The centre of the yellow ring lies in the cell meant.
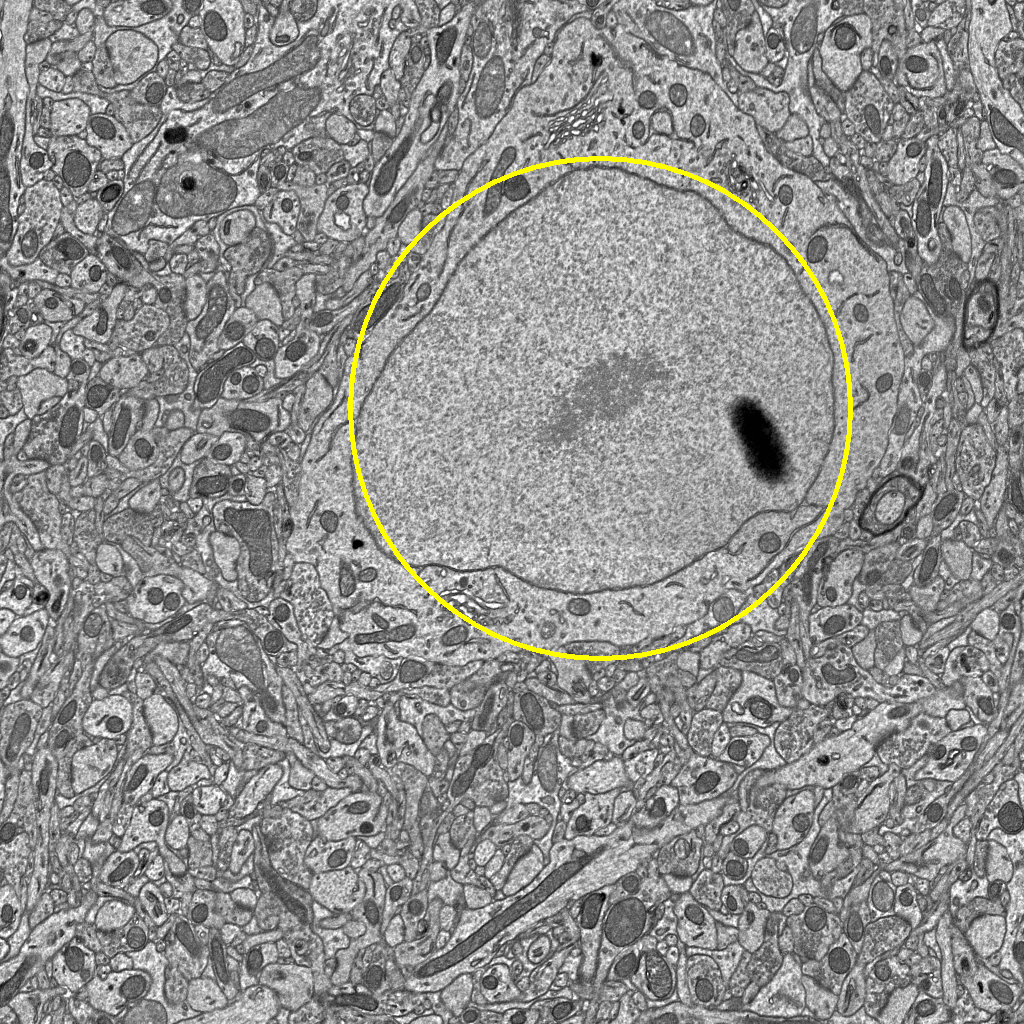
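Excitatory neuron, seen with its whole nucleus in view: roughly round, the envelope smooth and free of deep infoldings. A mottled, moderately dark, ill-defined patch sits near the nuclear centre. The cytoplasm is pale and sparse in organelles, with no stacked rough endoplasmic reticulum.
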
